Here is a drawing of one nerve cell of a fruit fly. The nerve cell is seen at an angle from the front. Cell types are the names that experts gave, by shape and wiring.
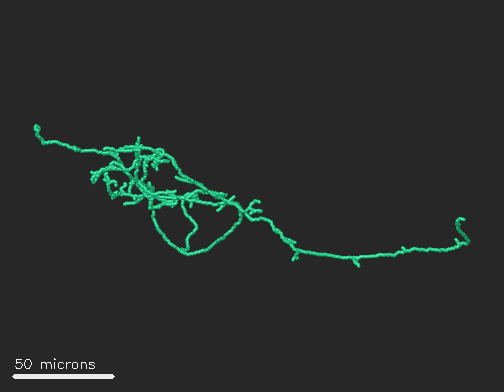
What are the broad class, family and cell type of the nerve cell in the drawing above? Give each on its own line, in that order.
central-brain intrinsic neuron
hemilineage VPNp&v1_ventral
CL283_a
